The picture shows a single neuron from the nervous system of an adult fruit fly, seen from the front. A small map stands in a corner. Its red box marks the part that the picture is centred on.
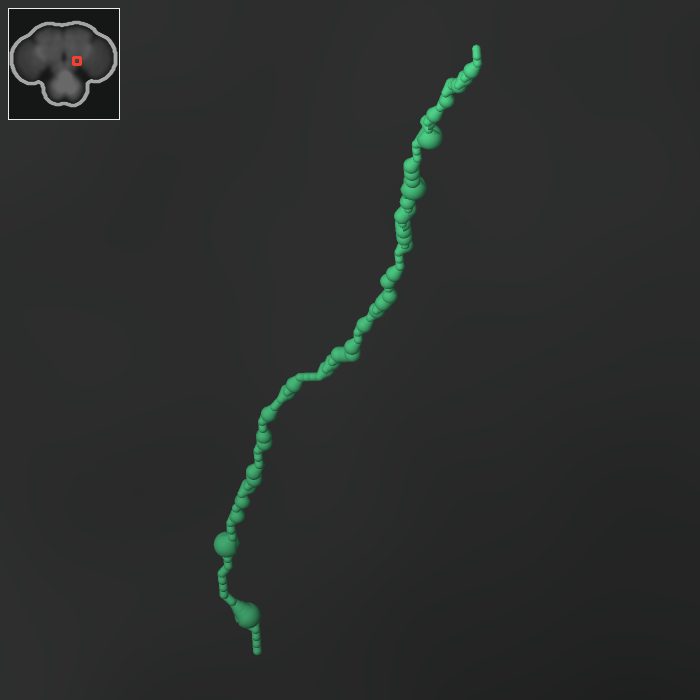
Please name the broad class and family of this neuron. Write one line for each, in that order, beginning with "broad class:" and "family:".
broad class: sensory neuron entering the brain
family: class mechanosensory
